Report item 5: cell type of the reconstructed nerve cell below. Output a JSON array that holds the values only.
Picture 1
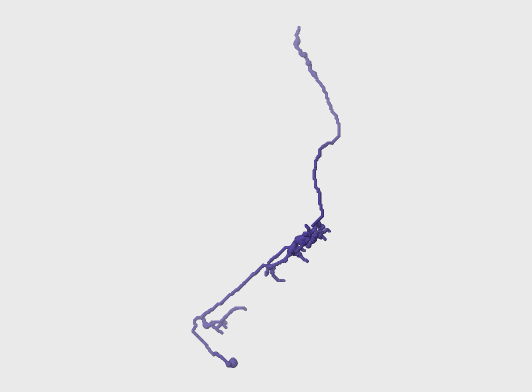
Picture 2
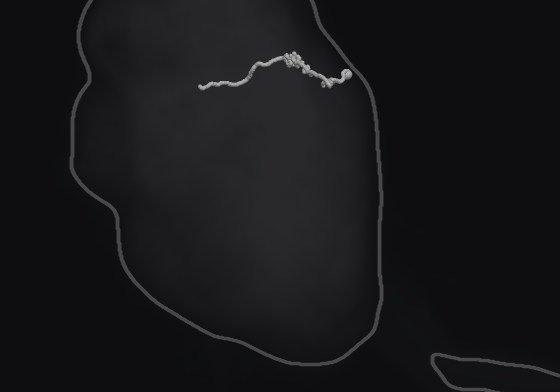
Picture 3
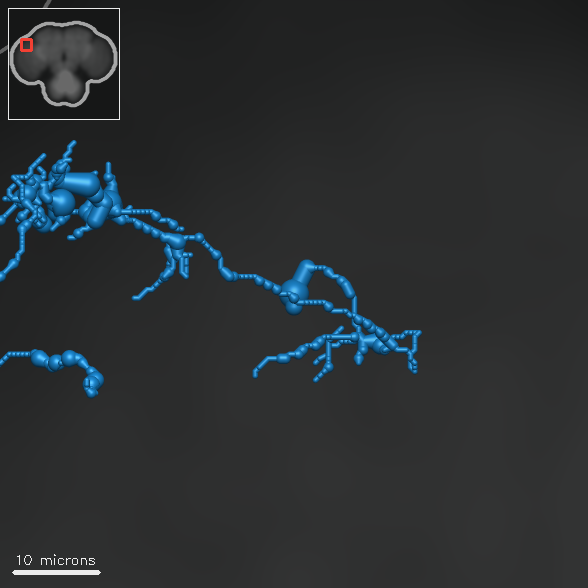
["C3"]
